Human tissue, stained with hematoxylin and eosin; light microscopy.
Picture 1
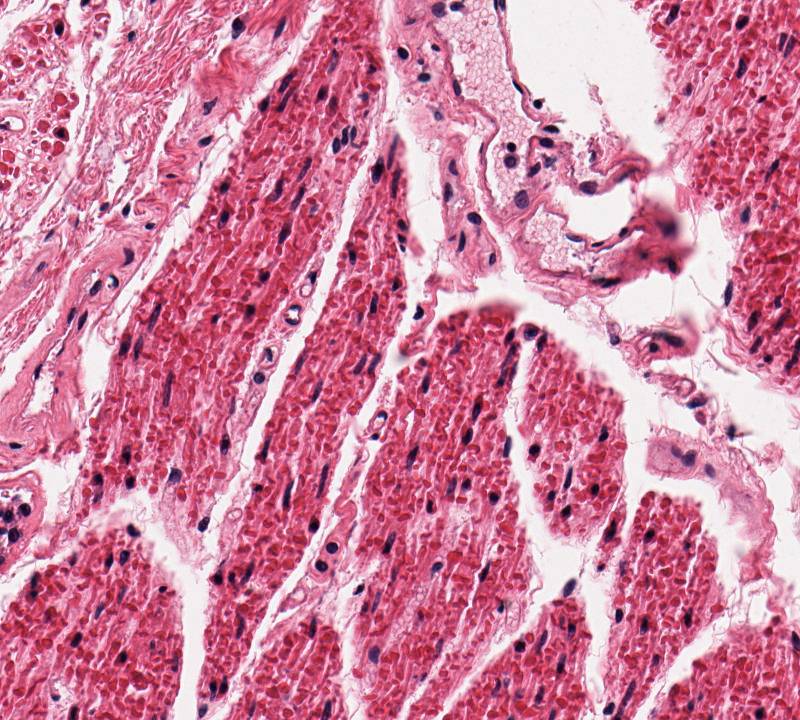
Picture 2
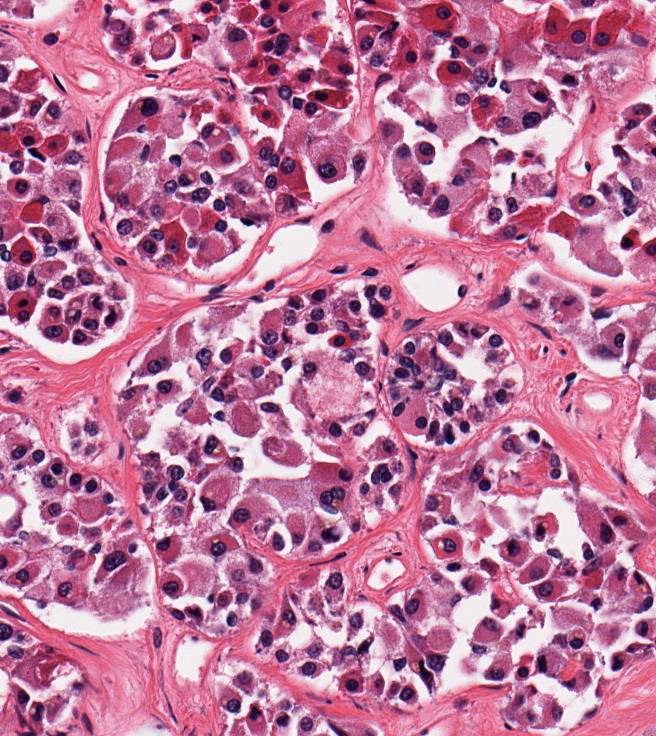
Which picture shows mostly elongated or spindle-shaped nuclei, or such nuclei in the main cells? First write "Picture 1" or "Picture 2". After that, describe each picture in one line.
Picture 1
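What picture 1 shows: The nuclei within the bundles are dark, elongated and aligned along the fibres.
What picture 2 shows: The nuclei of the nest cells are round, dark and fairly uniform in size.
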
